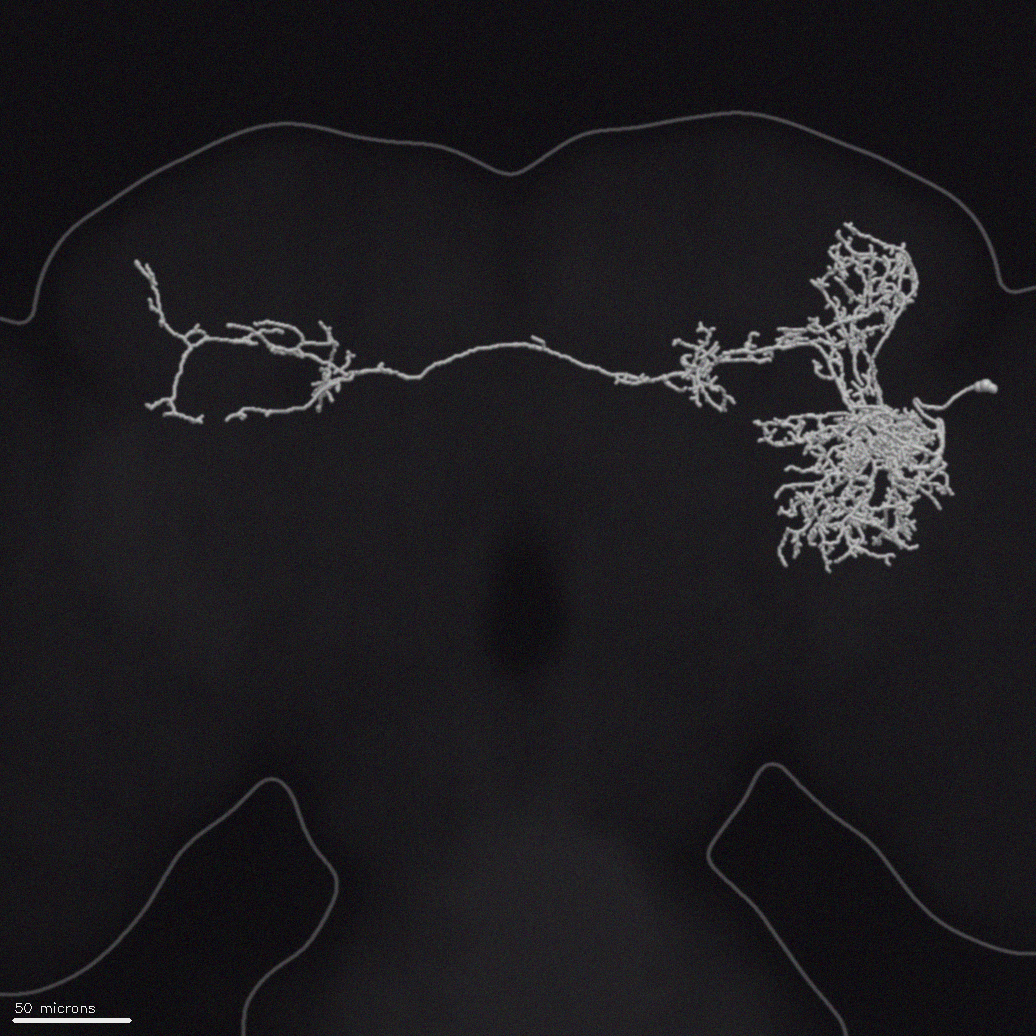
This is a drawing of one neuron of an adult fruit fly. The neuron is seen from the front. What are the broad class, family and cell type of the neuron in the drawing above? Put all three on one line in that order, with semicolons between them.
central-brain intrinsic neuron; hemilineage VLPl2_medial; CB0992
